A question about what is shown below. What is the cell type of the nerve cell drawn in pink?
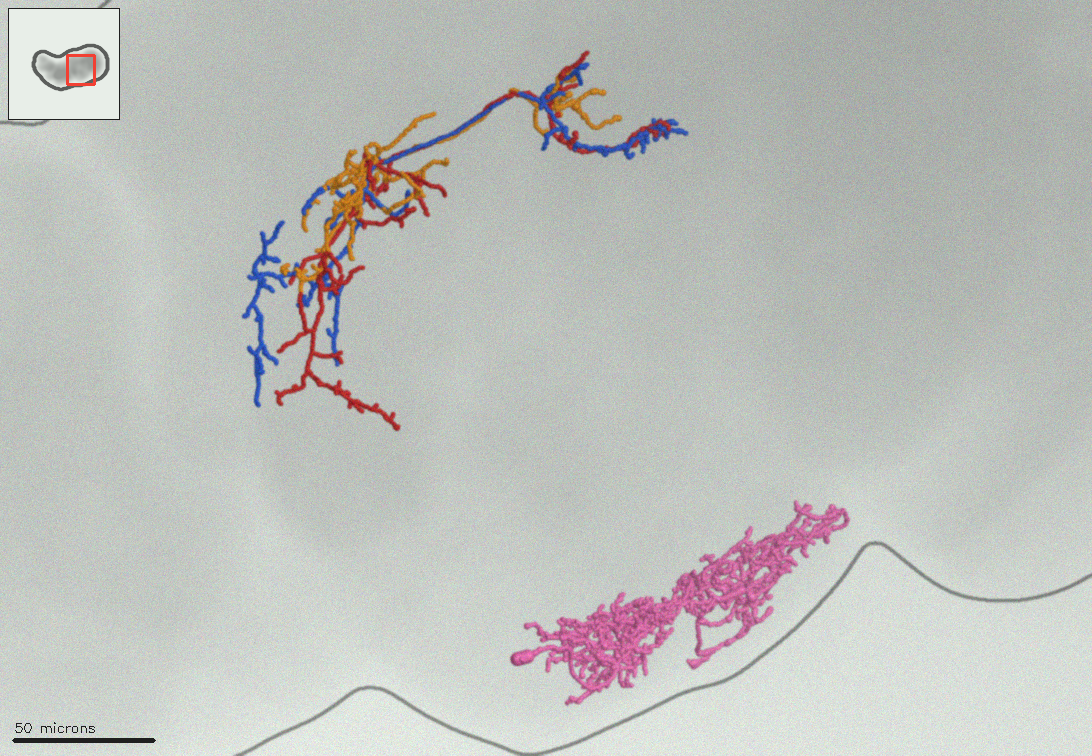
GNG061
